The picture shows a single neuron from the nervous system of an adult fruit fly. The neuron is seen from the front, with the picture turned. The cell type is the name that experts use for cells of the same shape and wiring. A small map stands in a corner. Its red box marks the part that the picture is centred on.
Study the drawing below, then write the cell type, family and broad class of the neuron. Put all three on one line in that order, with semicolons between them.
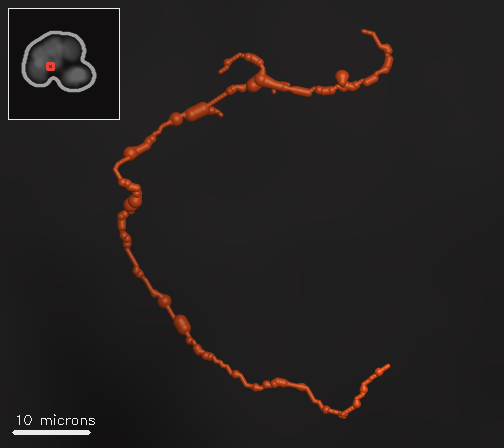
aPhM1; class mechanosensory; sensory neuron entering the brain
